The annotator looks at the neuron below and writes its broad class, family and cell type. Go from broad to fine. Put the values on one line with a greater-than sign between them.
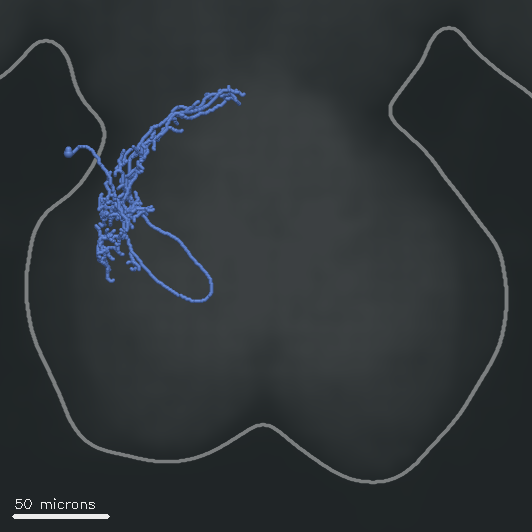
nerve-cord intrinsic neuron > hemilineage 17A > IN17A085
